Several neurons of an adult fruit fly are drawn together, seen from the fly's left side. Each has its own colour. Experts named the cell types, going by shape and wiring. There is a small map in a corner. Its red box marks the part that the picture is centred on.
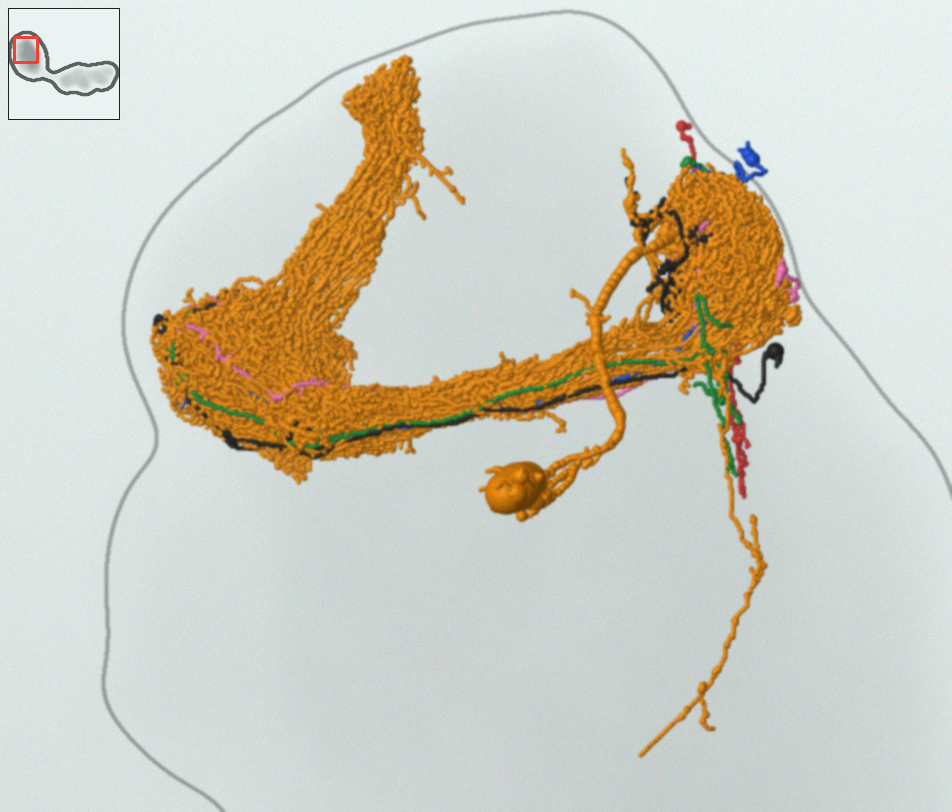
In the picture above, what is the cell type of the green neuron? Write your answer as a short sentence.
The cell type is KCg-d.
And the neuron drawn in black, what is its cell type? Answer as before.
The cell type is KCg-s3.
